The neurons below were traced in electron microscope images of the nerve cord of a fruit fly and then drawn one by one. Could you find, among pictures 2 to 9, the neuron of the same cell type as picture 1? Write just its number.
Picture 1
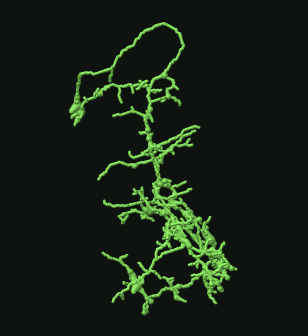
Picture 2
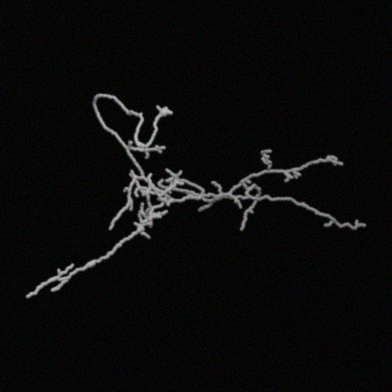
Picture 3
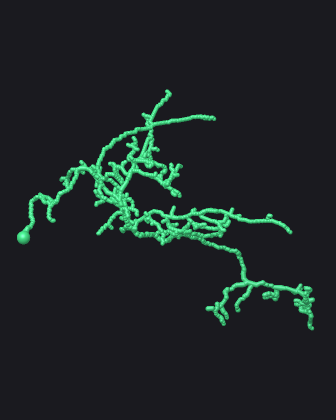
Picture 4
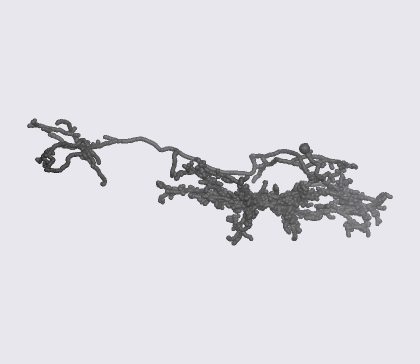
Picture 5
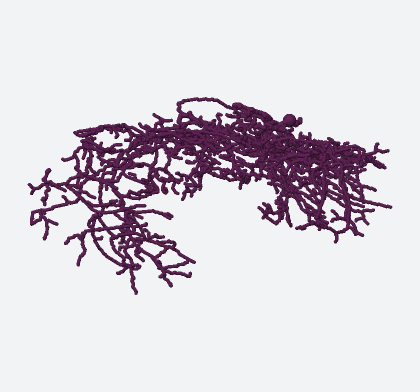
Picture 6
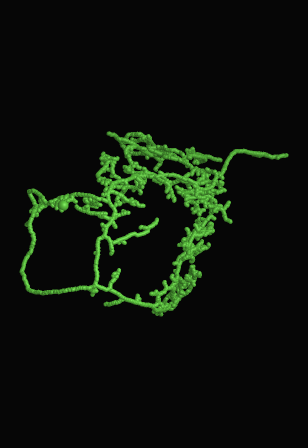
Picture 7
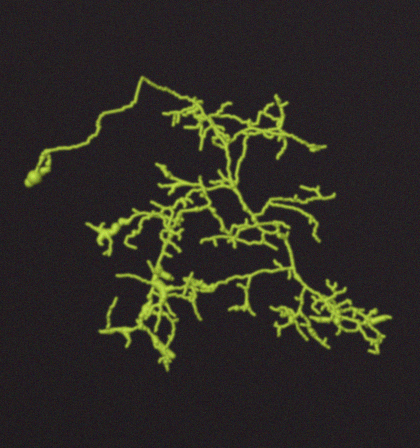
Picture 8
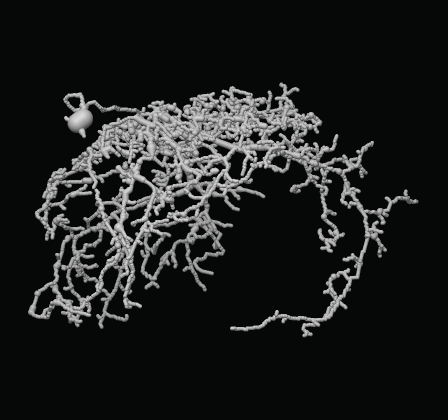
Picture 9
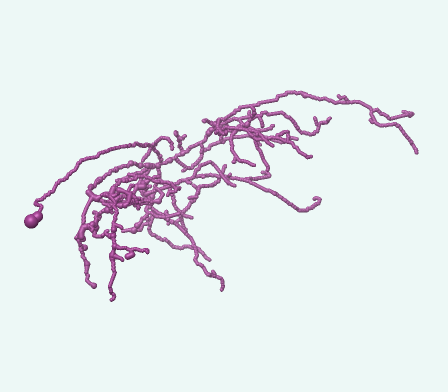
7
